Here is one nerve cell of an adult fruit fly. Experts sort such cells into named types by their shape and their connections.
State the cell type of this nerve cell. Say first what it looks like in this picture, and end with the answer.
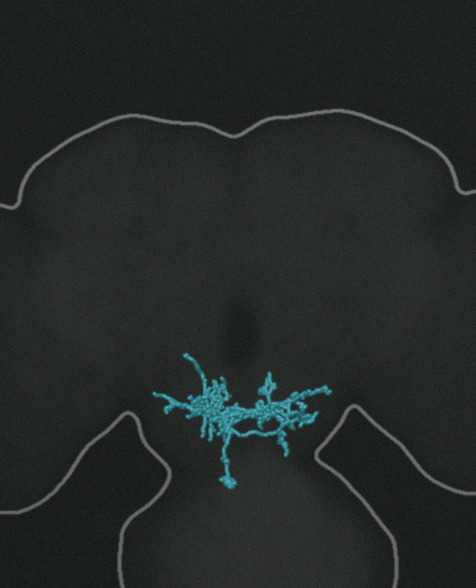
The cell body is at the bottom of the picture. As drawn here it is wider than it is tall. This is a central-brain intrinsic neuron. The cell type is GNG085.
